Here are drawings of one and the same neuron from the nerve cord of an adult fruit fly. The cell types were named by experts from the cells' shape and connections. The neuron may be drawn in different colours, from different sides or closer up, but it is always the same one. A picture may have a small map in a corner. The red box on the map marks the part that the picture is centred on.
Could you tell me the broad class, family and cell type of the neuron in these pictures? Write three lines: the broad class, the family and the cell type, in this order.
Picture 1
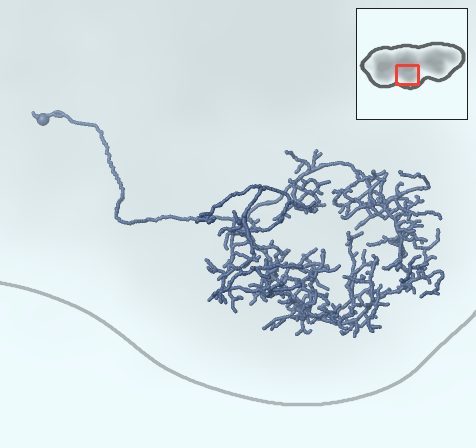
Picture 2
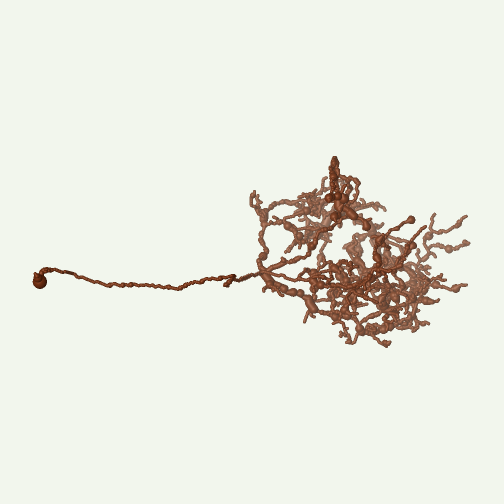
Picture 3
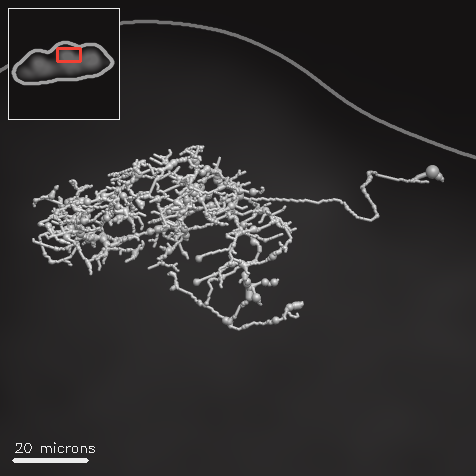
nerve-cord intrinsic neuron
hemilineage 14A
IN14A024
